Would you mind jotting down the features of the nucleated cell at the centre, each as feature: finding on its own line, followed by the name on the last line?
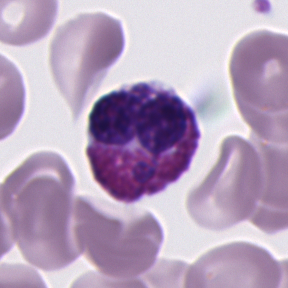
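Outline: roughly round, slightly uneven edge
Chromatin: dark purple, coarsely clumped
Nucleoli: none visible
Centre: small pale clear area between the nuclear lobes
Name: eosinophil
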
